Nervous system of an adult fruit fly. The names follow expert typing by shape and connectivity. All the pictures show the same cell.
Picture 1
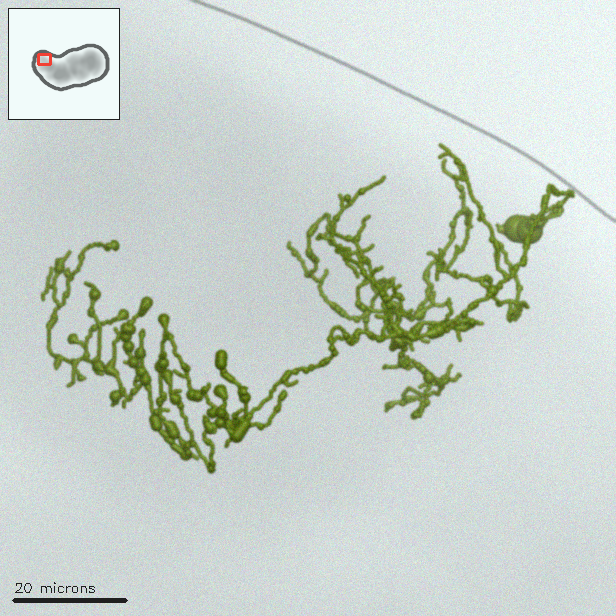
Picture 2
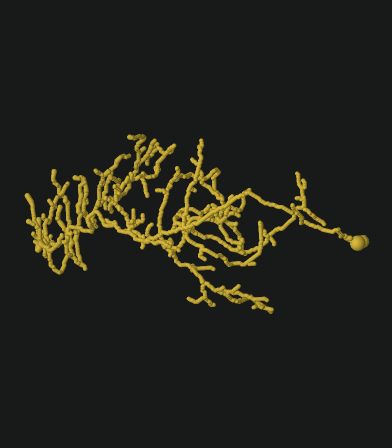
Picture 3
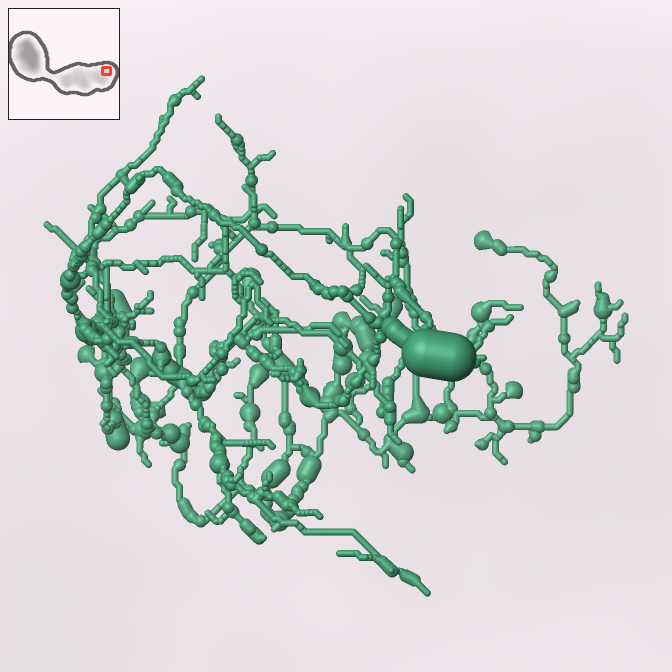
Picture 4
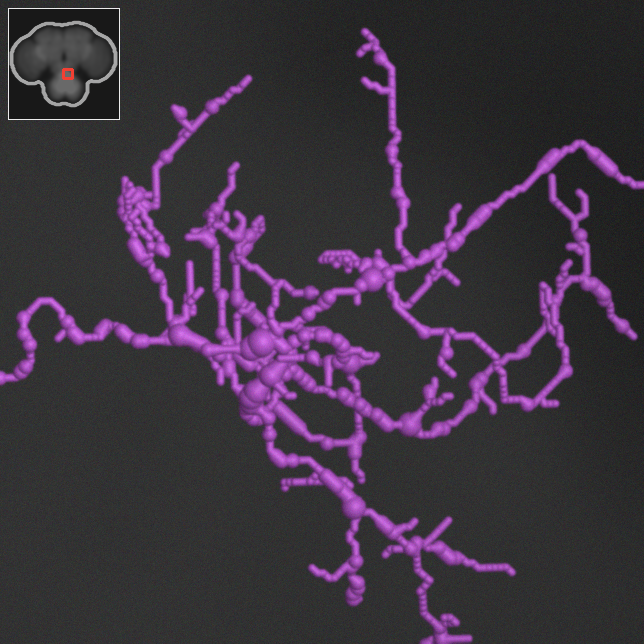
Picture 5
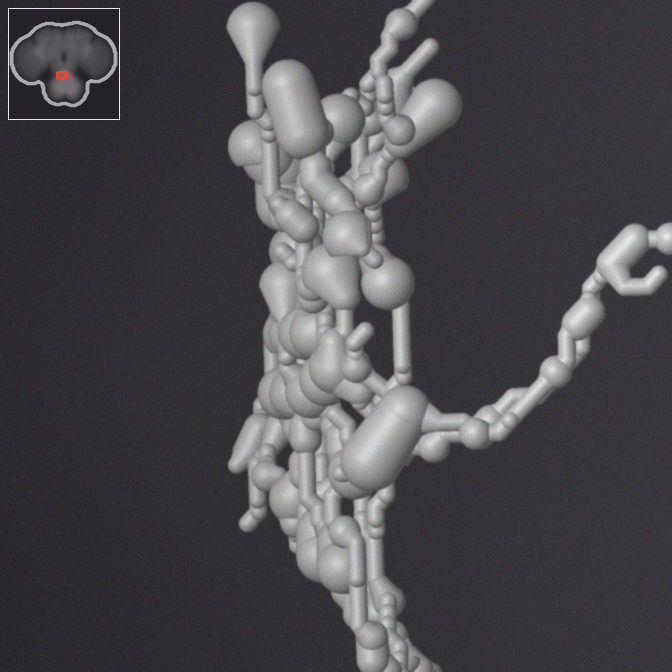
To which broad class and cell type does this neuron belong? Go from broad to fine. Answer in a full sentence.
A nerve-cord intrinsic neuron, type INXXX397.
